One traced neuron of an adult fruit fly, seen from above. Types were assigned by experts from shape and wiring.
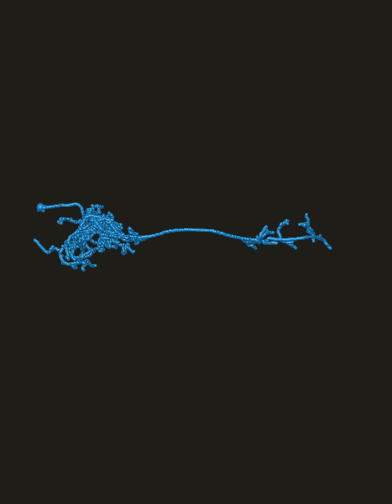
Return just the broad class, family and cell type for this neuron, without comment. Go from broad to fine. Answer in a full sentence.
A central-brain intrinsic neuron of hemilineage VLPl&d1_dorsal, type AVLP731m.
